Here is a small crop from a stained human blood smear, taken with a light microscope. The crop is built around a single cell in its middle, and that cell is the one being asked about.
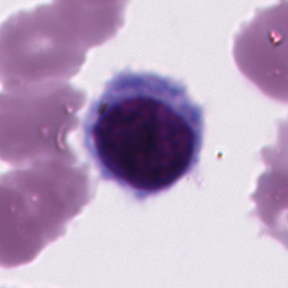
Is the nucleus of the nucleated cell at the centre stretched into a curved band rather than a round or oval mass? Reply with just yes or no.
No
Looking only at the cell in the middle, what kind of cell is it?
hairy cell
